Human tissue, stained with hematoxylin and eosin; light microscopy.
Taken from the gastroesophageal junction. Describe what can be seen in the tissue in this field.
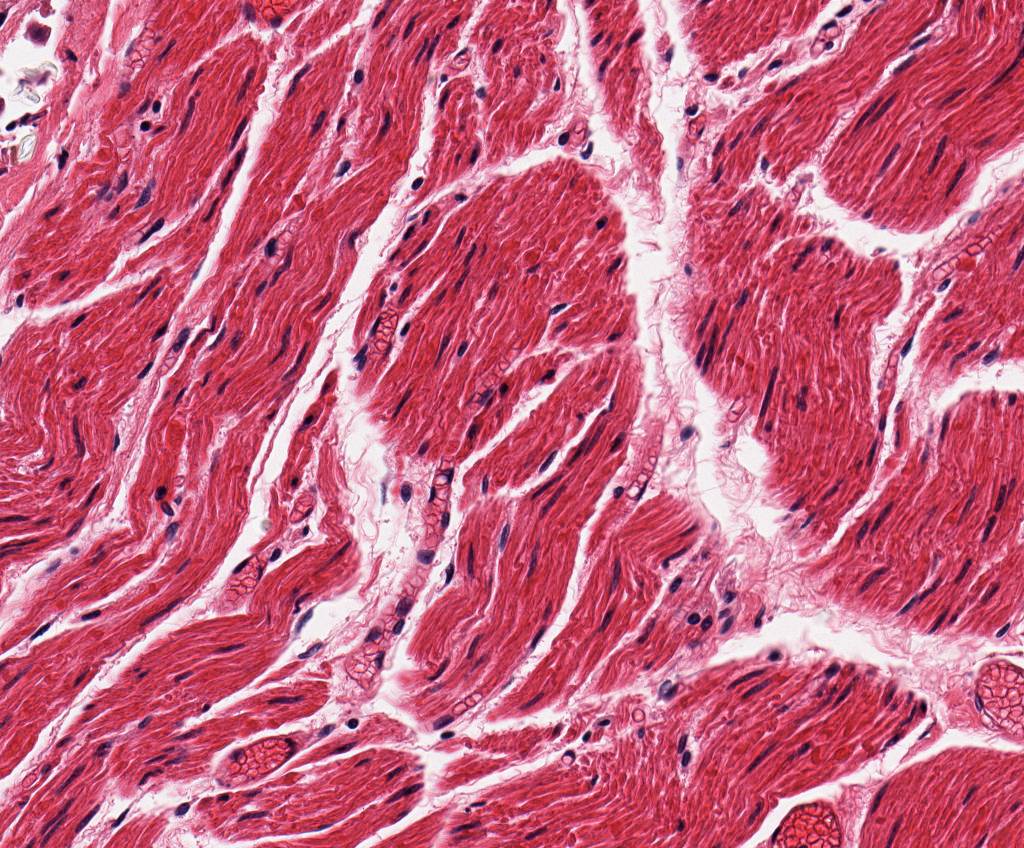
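Look first at the bundles of muscle fibres, held apart by pale strands of loose connective tissue. The fibres stain deep red with eosin. Their nuclei, elongated and dark, sit inside the fibres, not at their edges. Between bundles, wispy tissue holds scattered small dark nuclei.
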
